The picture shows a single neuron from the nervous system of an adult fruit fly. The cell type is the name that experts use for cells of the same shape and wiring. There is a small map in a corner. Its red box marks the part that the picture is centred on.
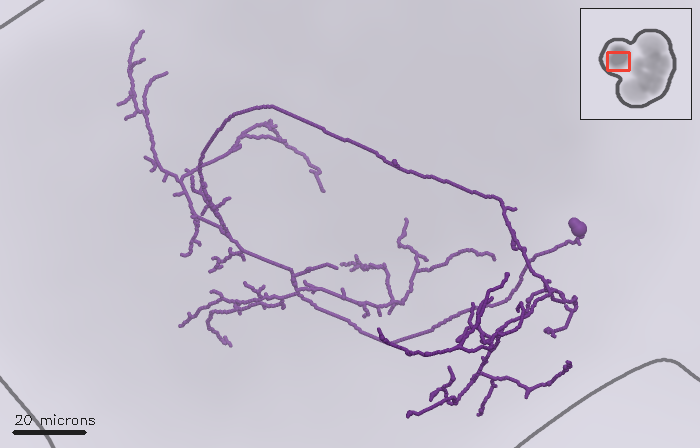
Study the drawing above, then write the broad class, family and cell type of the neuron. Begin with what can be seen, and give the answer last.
The cell body is on the right of the picture. From left to right in the picture it spans about 130 microns. The picture shows dozens of branch ends. It is a nerve-cord intrinsic neuron. Its family is hemilineage 17A. The cell type is IN17A104.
